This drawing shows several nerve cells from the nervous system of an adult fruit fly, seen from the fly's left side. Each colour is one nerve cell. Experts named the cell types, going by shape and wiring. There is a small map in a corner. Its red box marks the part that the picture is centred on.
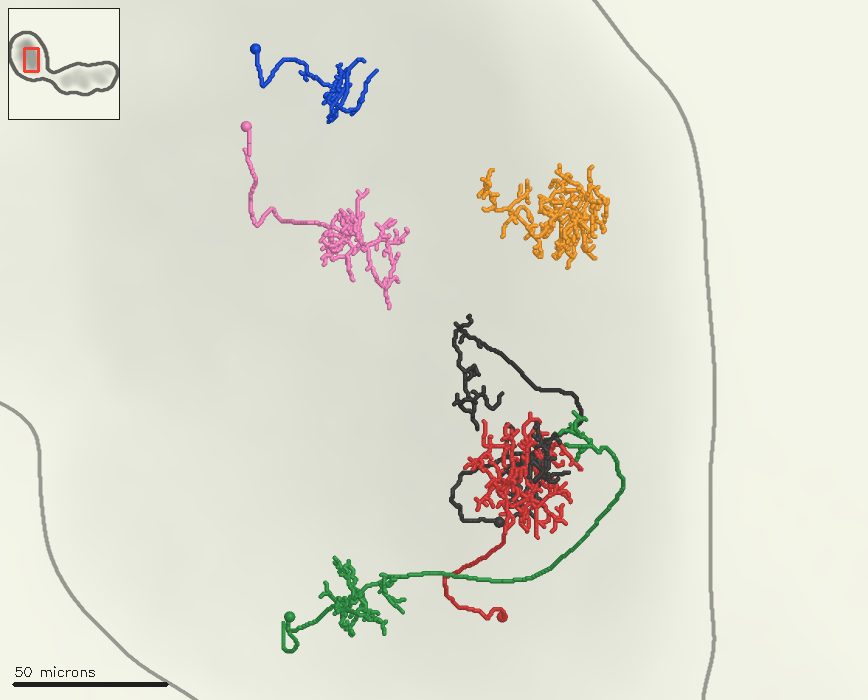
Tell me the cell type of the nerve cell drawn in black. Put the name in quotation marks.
"Tm40"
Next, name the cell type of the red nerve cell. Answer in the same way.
"Cm9"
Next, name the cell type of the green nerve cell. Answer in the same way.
"Tm39"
